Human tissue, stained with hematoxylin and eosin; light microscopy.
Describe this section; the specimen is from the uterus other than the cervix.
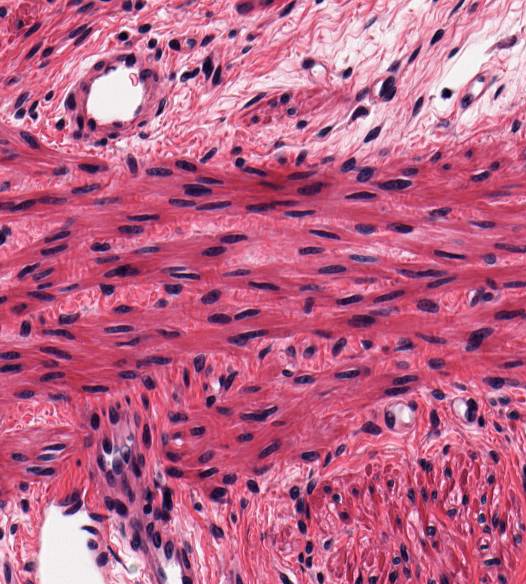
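Look first at the band: its spindle cells run parallel to one another, gathered into bundles. Each of them has pink cytoplasm. Now follow the nuclei in the band, which are elongated with blunt, rounded ends. Notice too that they are fairly uniform in size and shape.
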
